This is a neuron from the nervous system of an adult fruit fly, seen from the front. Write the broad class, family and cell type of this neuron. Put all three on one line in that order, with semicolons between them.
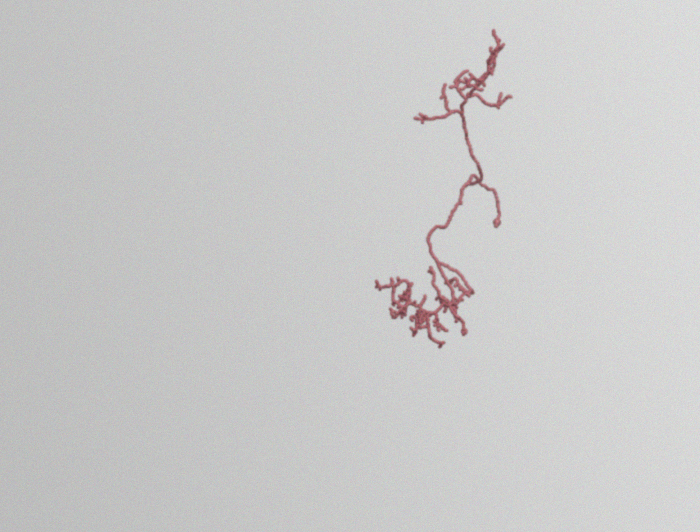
visual projection neuron; hemilineage VLPp&l1_lateral; LoVP10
